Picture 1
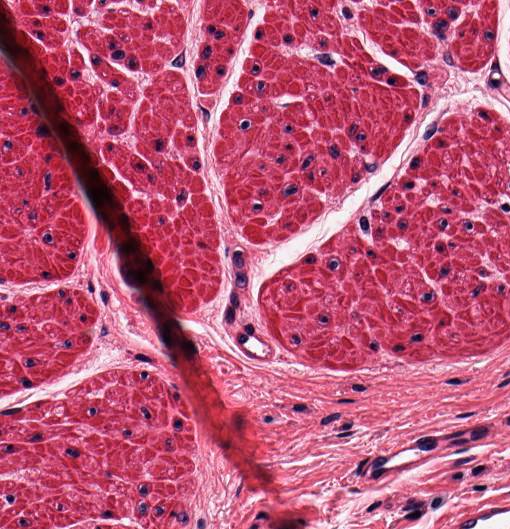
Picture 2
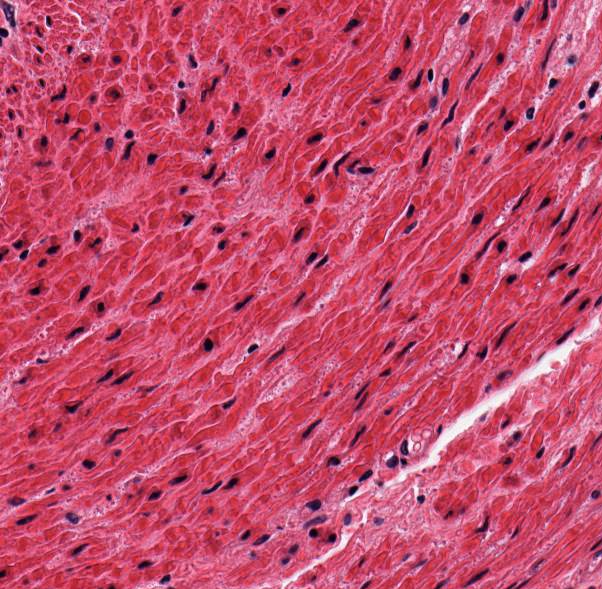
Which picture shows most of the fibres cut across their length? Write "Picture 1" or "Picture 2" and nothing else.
Picture 1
